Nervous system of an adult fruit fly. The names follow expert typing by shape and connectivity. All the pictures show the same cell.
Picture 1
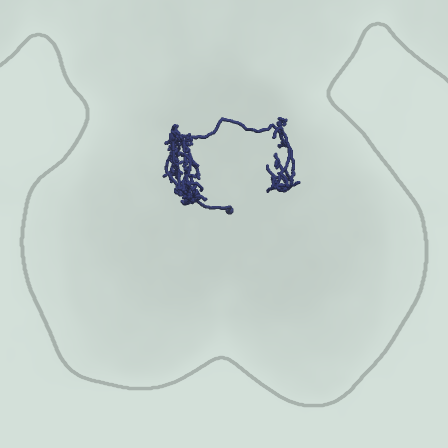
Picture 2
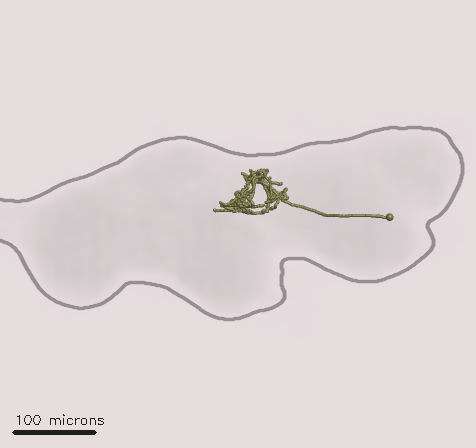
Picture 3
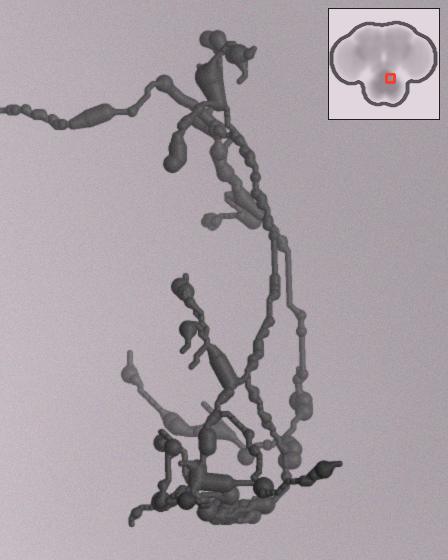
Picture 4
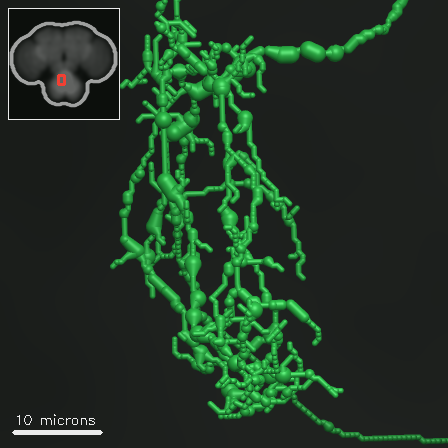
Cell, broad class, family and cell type: nerve-cord intrinsic neuron; hemilineage 06A; IN06A051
